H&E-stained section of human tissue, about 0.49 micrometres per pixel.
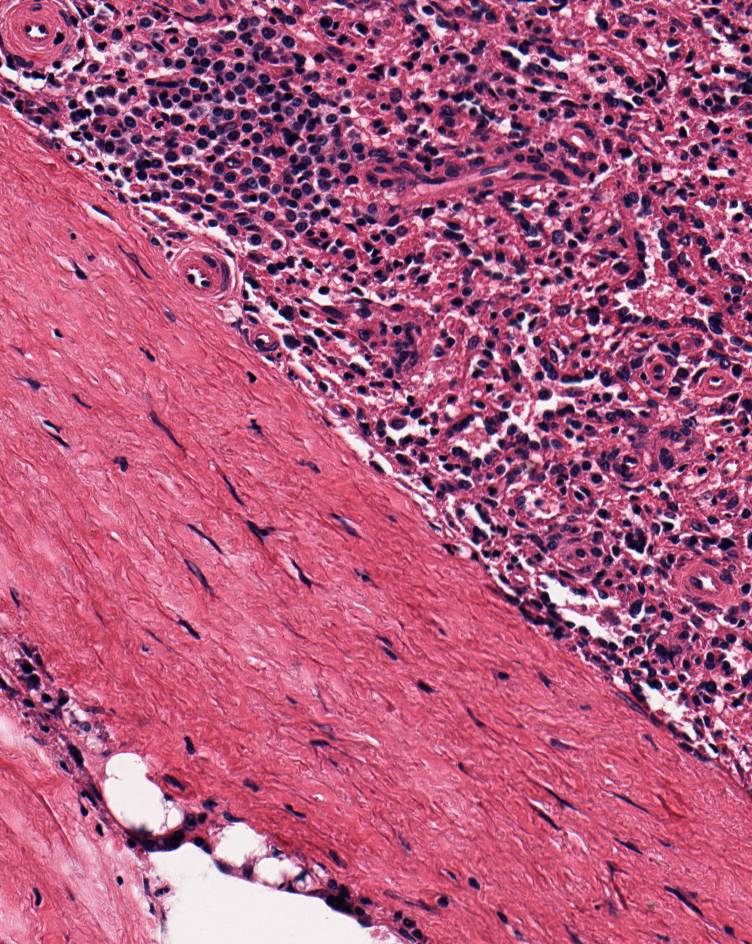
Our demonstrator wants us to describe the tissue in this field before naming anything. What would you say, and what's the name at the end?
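First, layout: a broad band of dense pink fibrous tissue runs diagonally, upper left to lower right, filling the lower-left half; a densely cellular region fills the upper right. Second, within the band, fibres run parallel to its long axis, sparse elongated dark nuclei aligned along them. Third, small round dark nuclei with scant cytoplasm, in keeping with lymphocytes, crowd the cellular region. Last, the name: spleen.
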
